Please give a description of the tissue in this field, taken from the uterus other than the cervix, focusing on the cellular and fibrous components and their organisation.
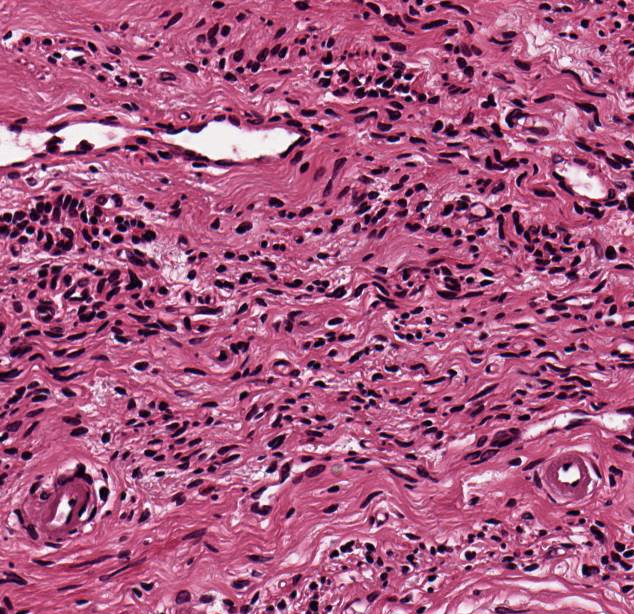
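Wavy collagen bundles lie mostly horizontally across the field. Most stromal cells have elongated, dark-staining nuclei. The cytoplasm of these spindle cells is scant and indistinct against the pink stroma. On the left side of the field, just above the middle, small, round, dark nuclei are packed more densely.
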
